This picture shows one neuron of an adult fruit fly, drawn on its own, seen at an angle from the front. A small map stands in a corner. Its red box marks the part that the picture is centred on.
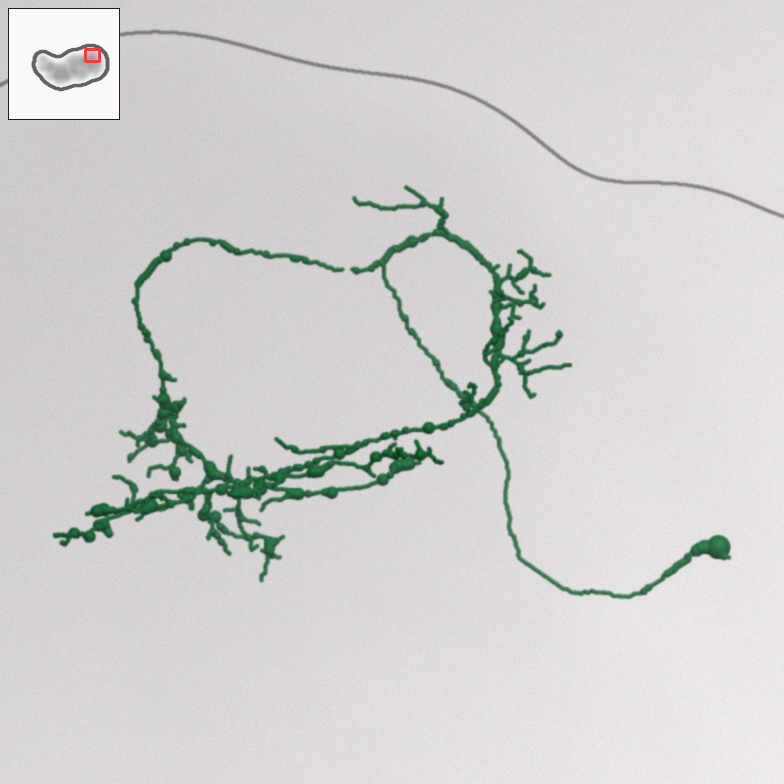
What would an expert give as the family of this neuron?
hemilineage SIPa1_ventral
